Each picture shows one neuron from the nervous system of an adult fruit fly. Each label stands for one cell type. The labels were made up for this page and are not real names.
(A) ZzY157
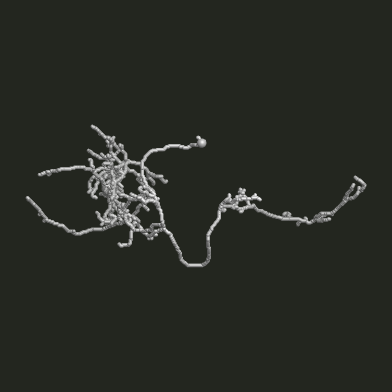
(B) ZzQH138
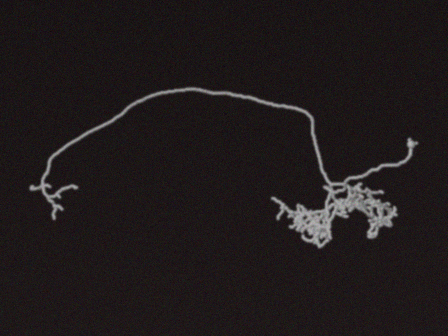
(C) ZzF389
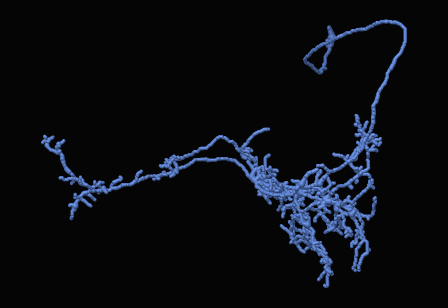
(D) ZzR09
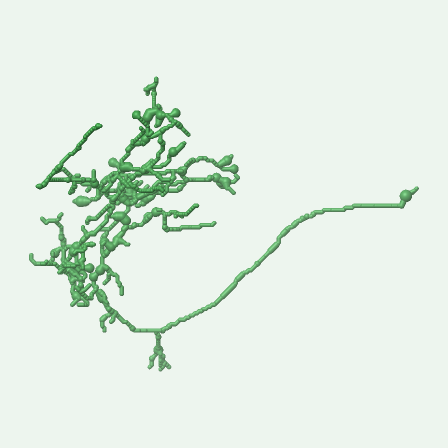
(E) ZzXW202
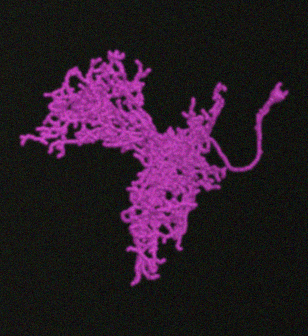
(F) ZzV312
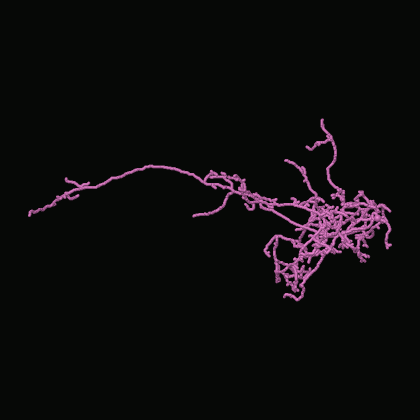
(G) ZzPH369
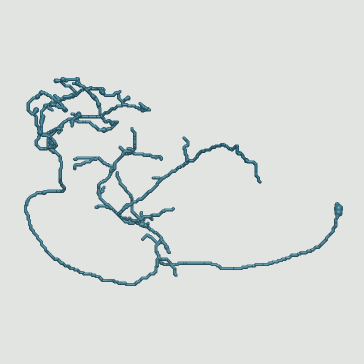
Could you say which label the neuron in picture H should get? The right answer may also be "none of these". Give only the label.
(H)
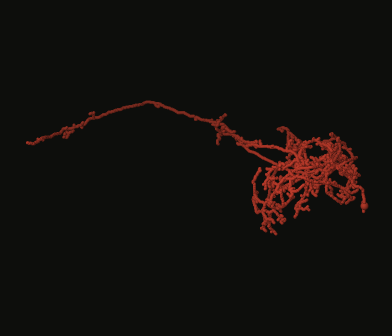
ZzV312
